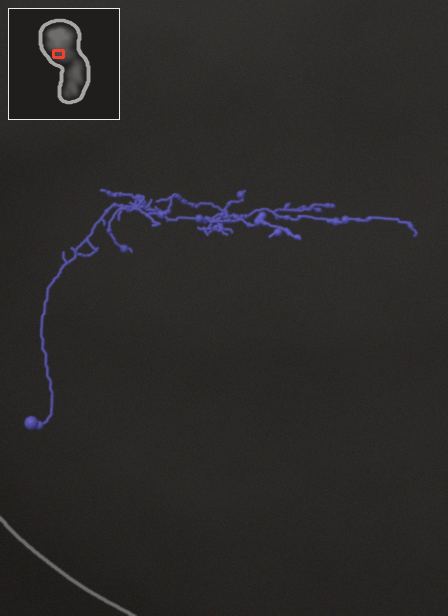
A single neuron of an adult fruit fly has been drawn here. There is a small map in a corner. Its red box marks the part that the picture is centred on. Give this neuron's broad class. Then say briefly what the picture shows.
It is an optic-lobe intrinsic neuron. In this view it is wider than it is tall.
